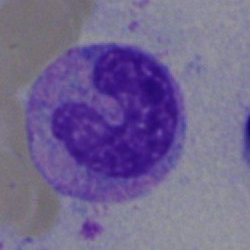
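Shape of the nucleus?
Horseshoe, with a deep notch opening toward the upper left.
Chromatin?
Dark purple and coarsely clumped, with small paler patches.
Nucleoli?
None visible.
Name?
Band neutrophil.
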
